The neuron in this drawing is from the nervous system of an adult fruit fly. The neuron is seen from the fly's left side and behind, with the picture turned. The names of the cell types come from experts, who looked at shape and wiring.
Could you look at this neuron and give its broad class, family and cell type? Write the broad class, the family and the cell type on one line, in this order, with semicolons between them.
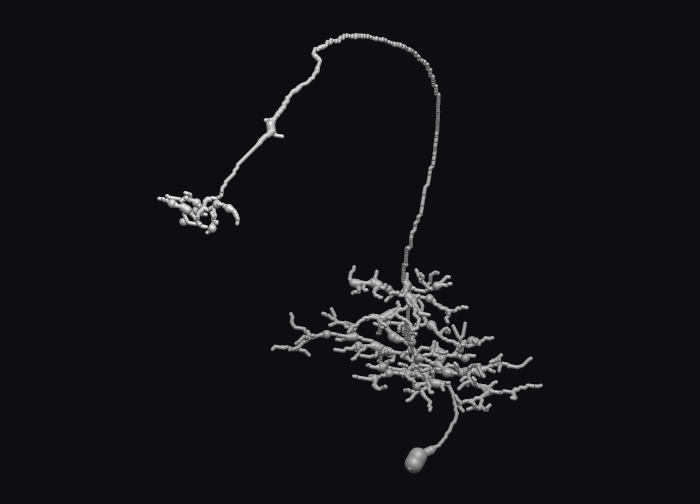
optic-lobe intrinsic neuron; Tm; Tm16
